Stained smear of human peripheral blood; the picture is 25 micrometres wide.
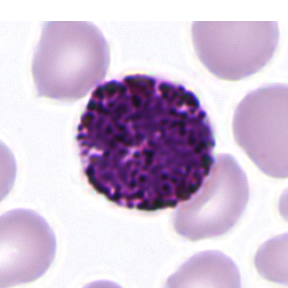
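Basophil, the cell in the middle. Notice how it is packed with coarse granules stained dark purple, almost black. They cover the cell so heavily that you cannot trace the outline of the nucleus. Follow the edge of the cell and you will see dark granules lining the whole rim. In the spaces between the granules, look for a purple-violet ground.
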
